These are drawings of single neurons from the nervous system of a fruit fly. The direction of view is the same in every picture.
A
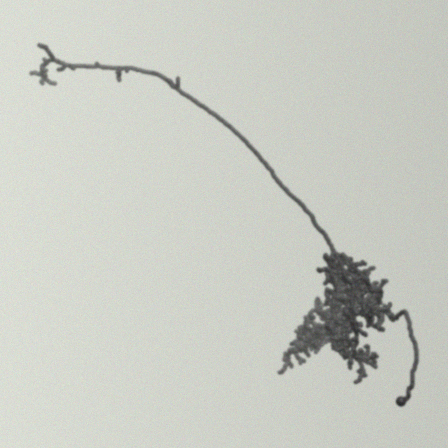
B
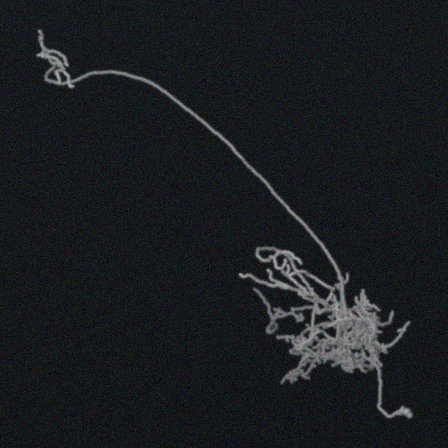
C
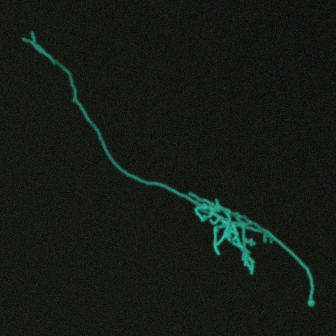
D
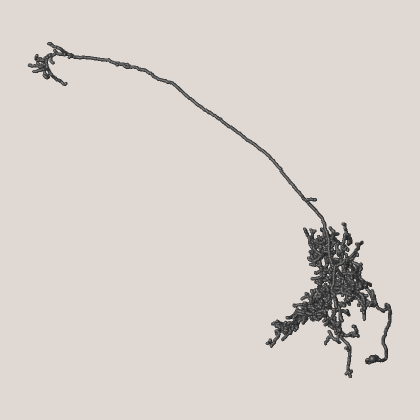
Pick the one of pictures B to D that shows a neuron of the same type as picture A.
Picture D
